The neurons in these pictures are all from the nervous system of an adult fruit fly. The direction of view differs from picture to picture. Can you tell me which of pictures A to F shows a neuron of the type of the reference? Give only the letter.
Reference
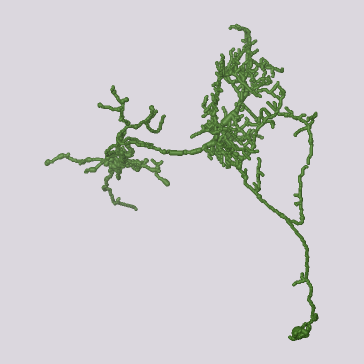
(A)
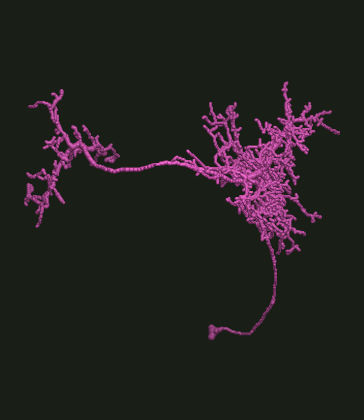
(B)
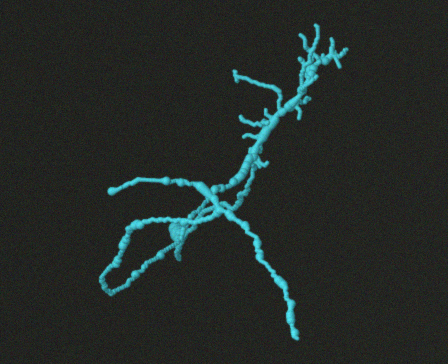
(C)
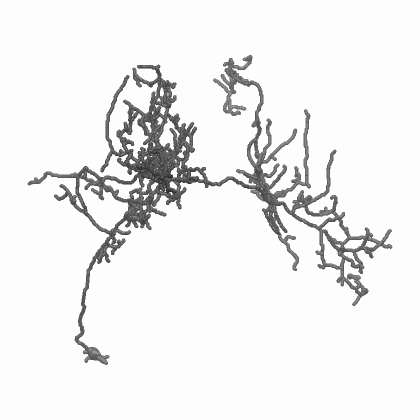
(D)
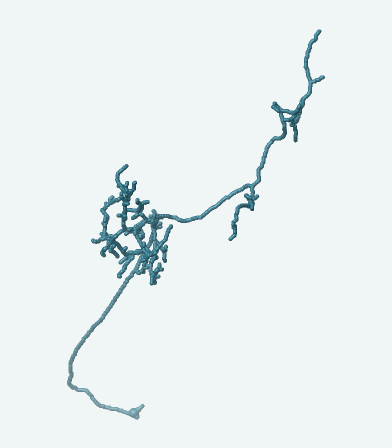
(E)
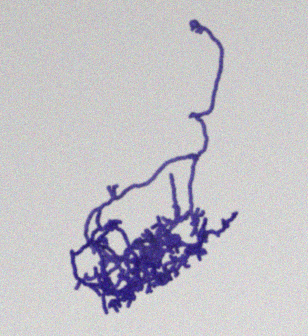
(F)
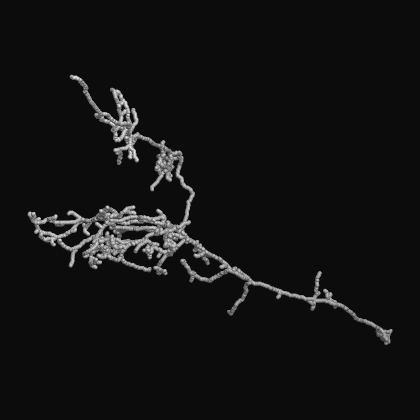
F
